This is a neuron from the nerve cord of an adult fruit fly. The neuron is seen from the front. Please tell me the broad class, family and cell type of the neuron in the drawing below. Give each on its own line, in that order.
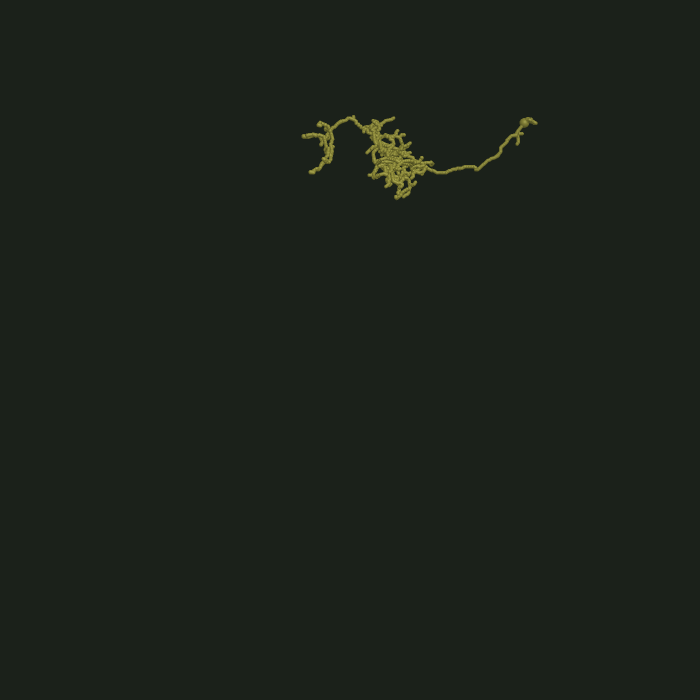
nerve-cord intrinsic neuron
hemilineage 06A
IN06A117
